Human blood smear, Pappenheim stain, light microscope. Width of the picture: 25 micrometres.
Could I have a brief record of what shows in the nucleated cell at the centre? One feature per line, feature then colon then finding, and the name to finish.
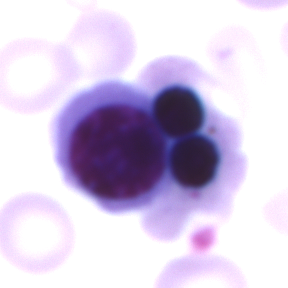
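Outline: irregular, bulging scalloped margins on right side
Size: about 16 micrometres across
Bodies: two, round, dense, dark purple, in cytoplasm right of main nucleus
Body staining: much darker, more uniform than main nucleus
Cytoplasm: blue-violet around main nucleus, paler lilac on right side
Name: normoblast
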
